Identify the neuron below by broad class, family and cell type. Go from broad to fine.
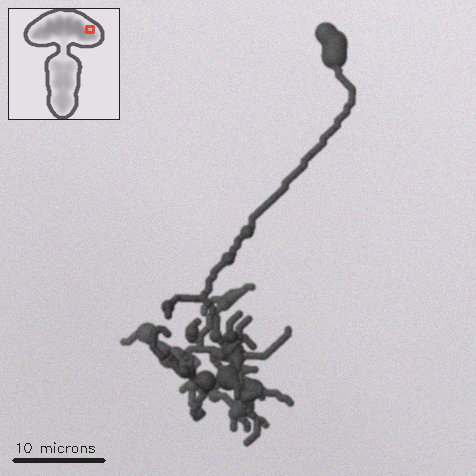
optic-lobe intrinsic neuron; Cm; Cm2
